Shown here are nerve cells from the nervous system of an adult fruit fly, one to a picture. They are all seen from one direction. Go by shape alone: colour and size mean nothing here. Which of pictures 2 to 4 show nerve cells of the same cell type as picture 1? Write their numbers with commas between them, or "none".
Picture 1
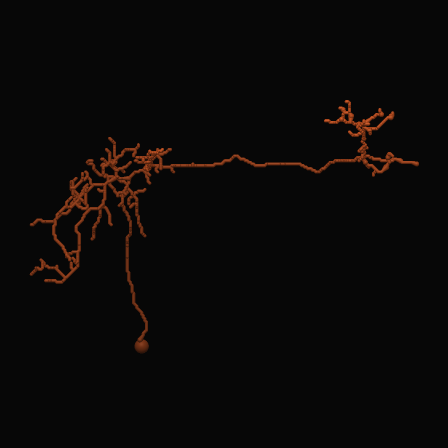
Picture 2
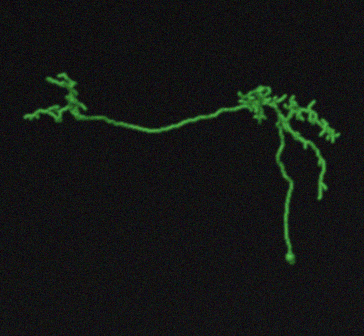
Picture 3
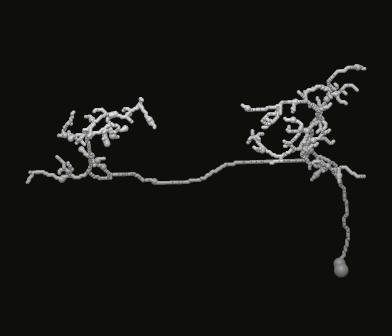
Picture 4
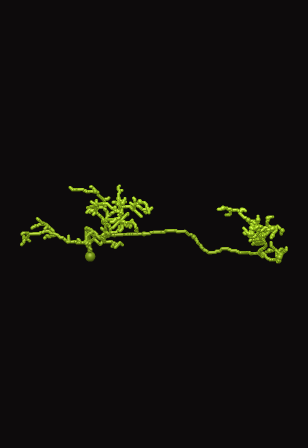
2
